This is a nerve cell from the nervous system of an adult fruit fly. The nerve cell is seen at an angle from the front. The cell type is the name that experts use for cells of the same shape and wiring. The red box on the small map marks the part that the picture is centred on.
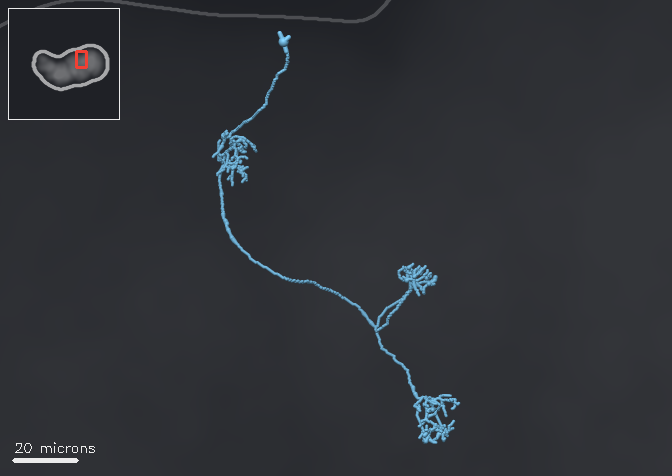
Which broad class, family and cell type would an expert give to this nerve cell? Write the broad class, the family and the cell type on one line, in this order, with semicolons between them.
central-brain intrinsic neuron; class CX; PFNd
